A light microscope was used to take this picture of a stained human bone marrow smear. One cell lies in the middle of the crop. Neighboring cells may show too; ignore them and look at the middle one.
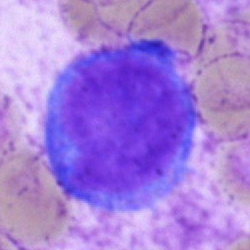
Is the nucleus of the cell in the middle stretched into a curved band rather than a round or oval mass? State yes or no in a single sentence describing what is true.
No, the shape of the nucleus is one compact round or oval mass.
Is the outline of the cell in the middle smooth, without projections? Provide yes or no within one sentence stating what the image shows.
No, this cell has a rough edge, ragged or bearing projections, blebs or tags.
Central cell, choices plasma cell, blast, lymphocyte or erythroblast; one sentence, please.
The cell the crop is centered on is a blast.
